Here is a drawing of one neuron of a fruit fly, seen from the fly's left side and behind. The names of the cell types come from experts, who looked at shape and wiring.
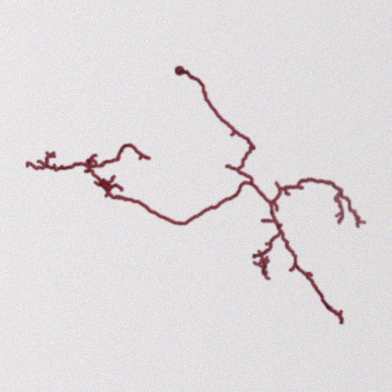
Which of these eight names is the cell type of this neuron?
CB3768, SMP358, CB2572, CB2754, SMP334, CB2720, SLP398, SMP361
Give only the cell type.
CB2720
